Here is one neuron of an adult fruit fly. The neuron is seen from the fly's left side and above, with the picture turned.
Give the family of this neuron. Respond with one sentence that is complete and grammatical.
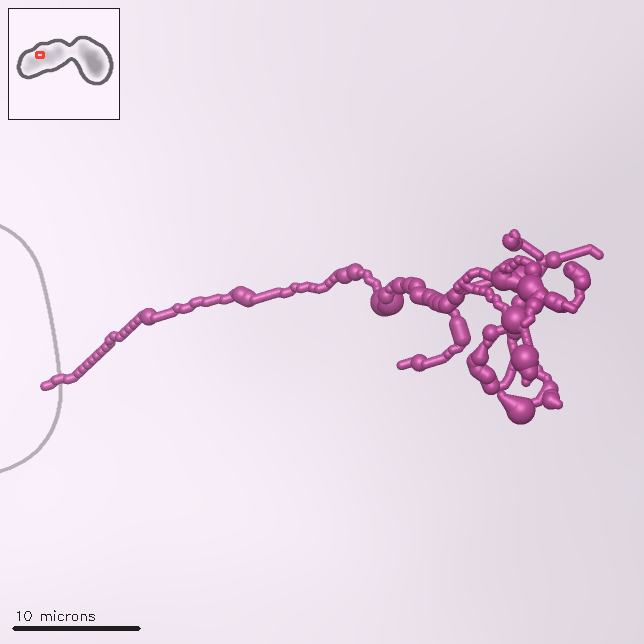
It is family class mechanosensory tactile that this neuron belongs to.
